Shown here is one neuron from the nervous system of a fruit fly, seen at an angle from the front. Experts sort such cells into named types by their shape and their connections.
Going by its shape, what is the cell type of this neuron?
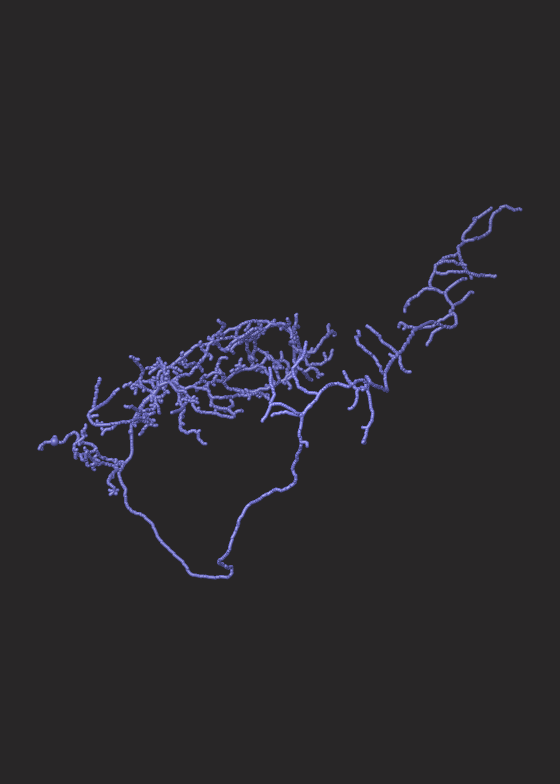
INXXX076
